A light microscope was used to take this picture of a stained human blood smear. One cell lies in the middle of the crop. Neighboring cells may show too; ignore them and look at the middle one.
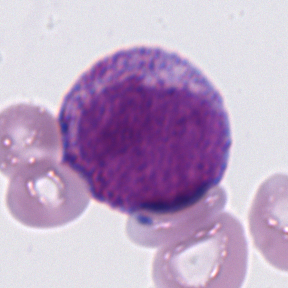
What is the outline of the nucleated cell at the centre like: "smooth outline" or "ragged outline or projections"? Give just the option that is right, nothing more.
Smooth outline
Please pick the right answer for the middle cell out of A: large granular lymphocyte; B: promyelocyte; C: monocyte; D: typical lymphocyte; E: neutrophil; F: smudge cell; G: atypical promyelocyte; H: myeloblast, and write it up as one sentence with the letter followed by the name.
Of the choices given, option B is right, as the central cell is a promyelocyte.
